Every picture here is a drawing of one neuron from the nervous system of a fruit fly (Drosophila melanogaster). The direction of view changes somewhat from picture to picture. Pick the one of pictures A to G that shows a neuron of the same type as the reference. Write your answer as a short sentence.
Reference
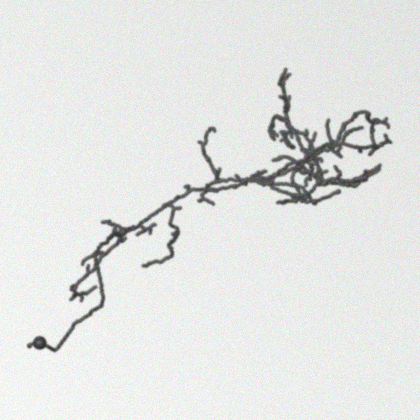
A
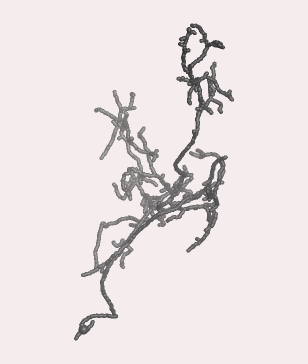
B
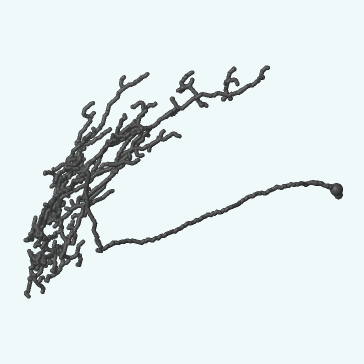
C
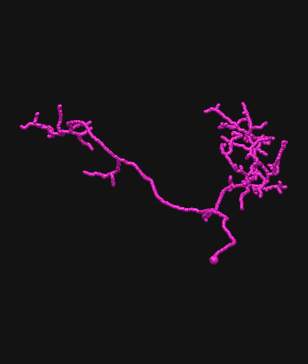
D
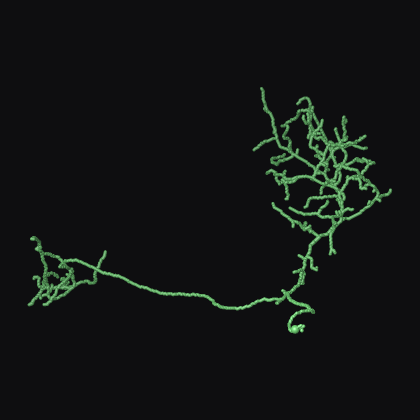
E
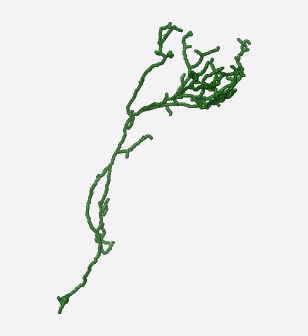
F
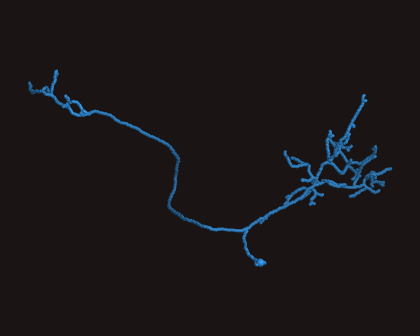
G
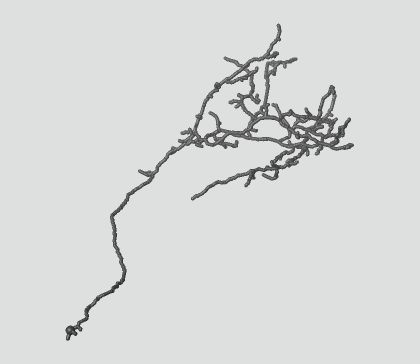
Picture E shows a neuron of the same cell type.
